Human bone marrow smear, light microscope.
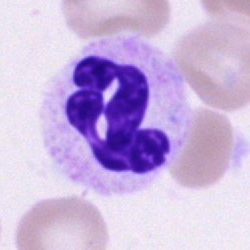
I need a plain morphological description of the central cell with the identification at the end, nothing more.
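Round and smooth, that's the outline. Dark purple, coarsely clumped chromatin. I'm checking the nucleus for nucleoli and see none, and the cytoplasm shows no vacuoles. So: a segmented neutrophil.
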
